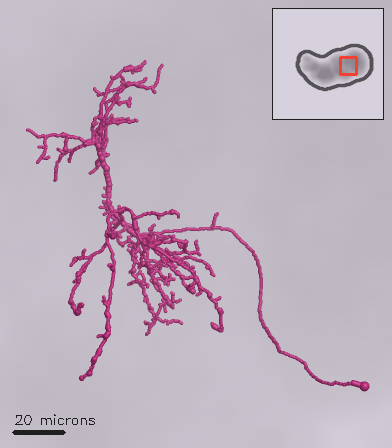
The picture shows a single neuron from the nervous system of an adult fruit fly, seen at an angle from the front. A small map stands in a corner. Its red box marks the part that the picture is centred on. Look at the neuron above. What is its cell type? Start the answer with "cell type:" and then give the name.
cell type: VES020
